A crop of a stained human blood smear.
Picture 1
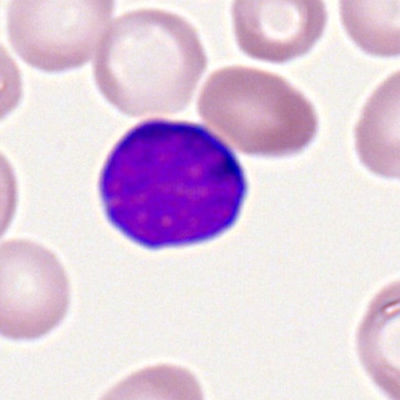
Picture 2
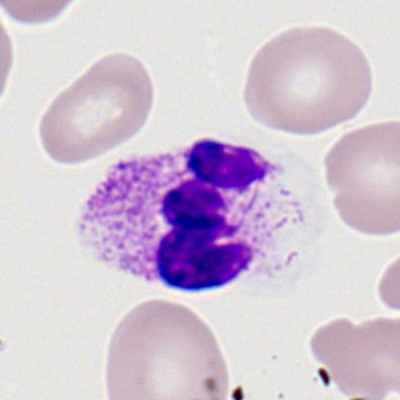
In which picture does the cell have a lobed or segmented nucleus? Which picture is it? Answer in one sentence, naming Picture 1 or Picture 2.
Picture 2 contains the cell with a nucleus divided into lobes or segments.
